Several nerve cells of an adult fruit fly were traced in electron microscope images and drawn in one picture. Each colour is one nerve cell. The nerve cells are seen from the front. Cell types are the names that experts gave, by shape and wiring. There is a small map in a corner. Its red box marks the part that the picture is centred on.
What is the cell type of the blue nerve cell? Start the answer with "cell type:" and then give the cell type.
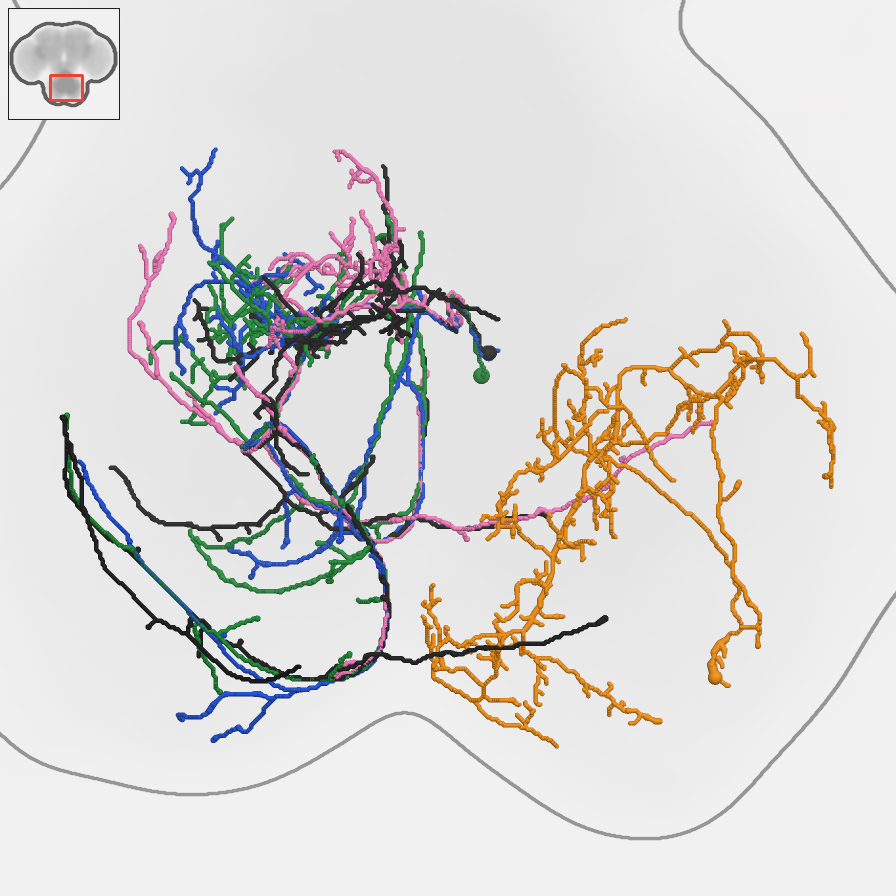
cell type: IN12B079_b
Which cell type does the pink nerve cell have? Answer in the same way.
cell type: IN12B048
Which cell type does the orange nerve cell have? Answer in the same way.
cell type: IN03A079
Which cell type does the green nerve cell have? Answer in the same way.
cell type: IN12B079_a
